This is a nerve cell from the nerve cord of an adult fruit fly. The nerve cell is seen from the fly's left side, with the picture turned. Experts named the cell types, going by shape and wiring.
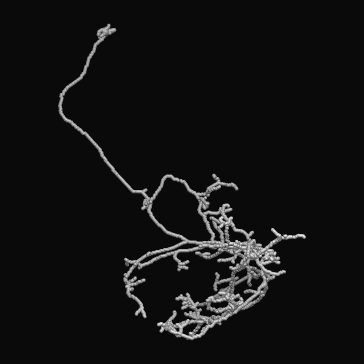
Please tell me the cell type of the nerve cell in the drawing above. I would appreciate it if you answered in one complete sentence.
The cell type that fits this nerve cell is IN00A047.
